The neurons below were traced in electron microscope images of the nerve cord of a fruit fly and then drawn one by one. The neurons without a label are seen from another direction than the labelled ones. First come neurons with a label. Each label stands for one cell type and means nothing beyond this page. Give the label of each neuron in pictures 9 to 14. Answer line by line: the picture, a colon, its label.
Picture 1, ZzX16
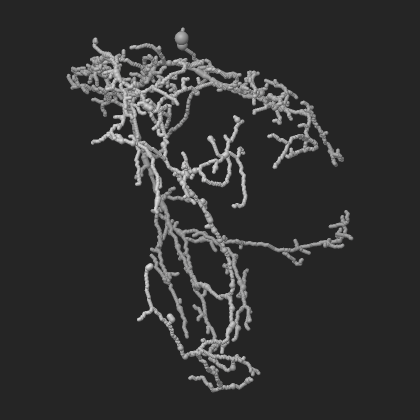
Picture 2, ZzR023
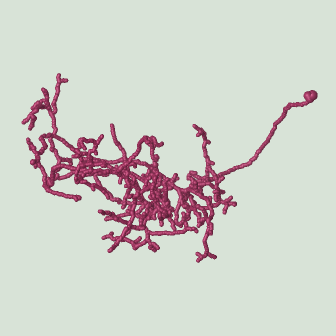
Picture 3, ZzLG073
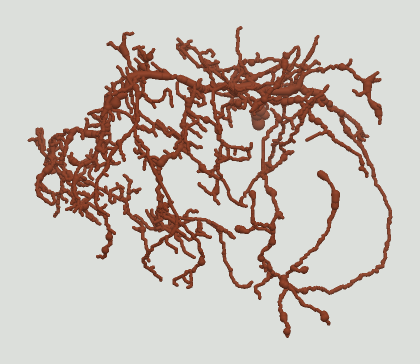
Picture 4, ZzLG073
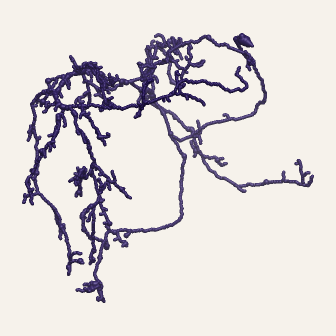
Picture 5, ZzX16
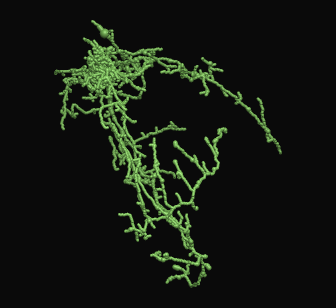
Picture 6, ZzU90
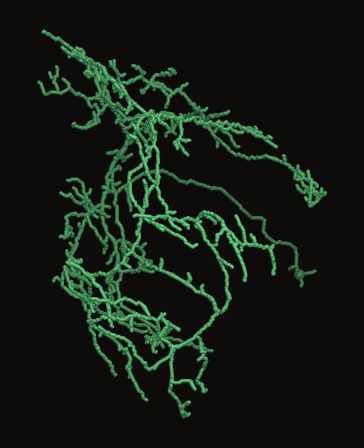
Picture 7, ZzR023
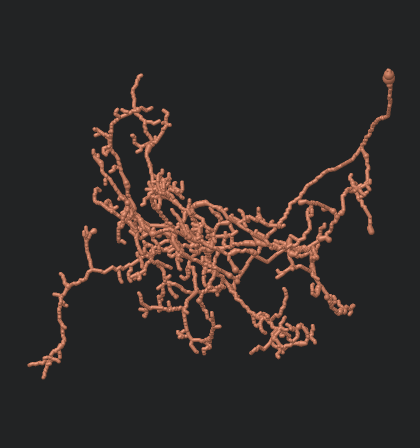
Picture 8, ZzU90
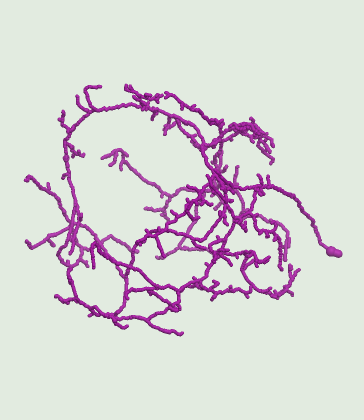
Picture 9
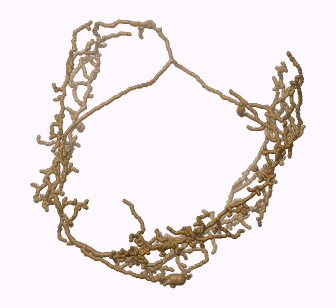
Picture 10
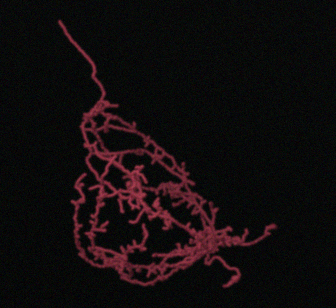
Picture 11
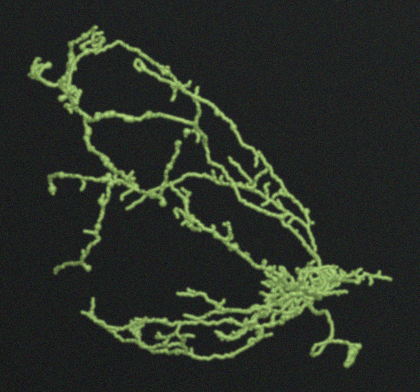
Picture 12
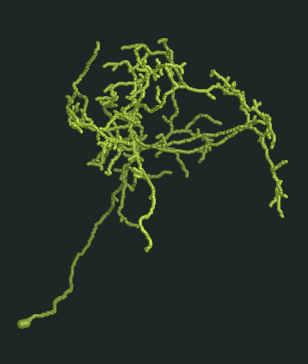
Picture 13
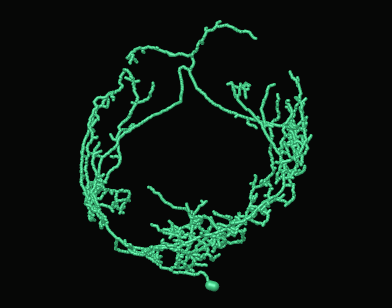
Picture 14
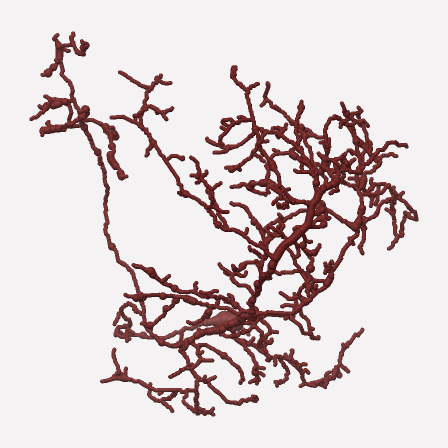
9: ZzX16
10: ZzX16
11: ZzX16
12: ZzR023
13: ZzX16
14: ZzLG073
